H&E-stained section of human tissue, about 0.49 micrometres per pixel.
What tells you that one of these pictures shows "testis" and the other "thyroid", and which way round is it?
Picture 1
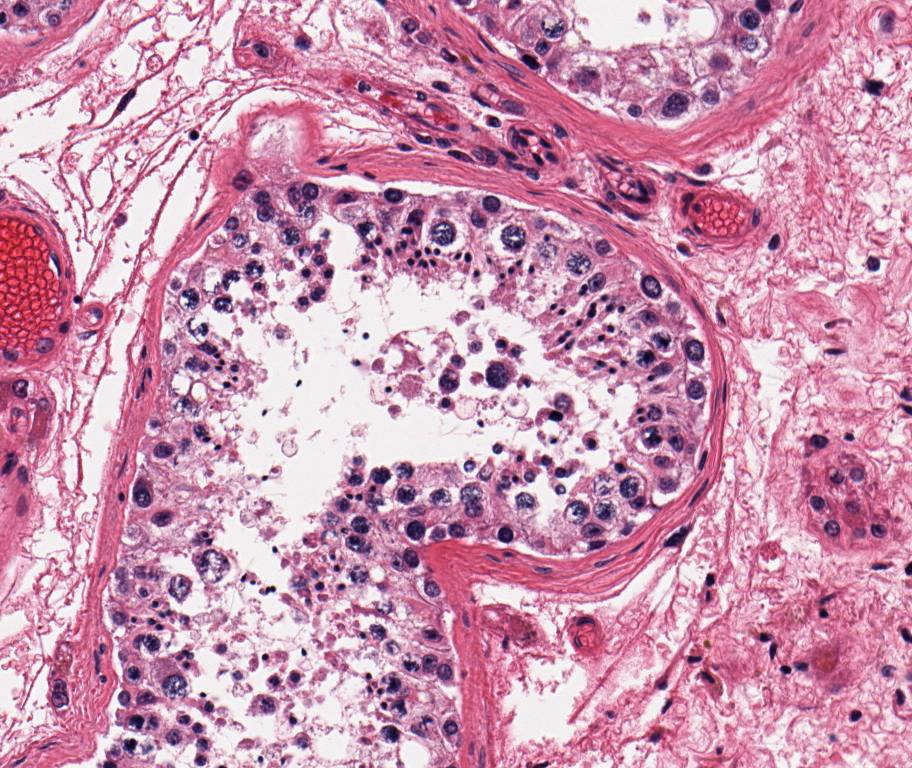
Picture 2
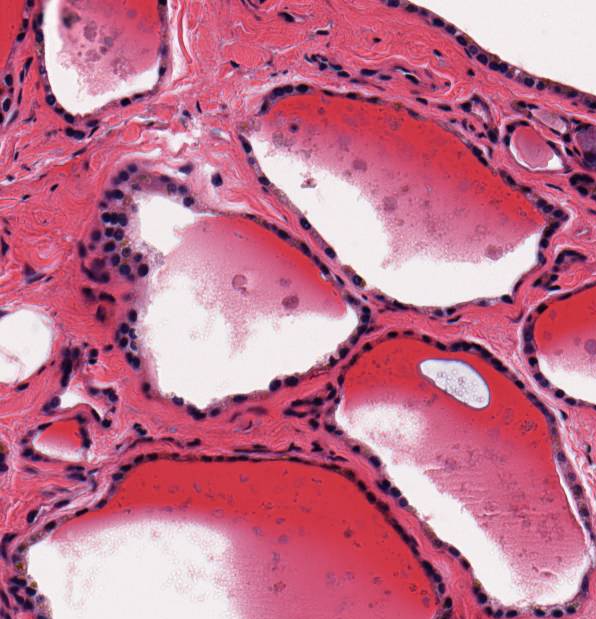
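In picture 1 we see the testis, in picture 2 the thyroid. The testis tubule is lined by several layers of cells stacked from wall to lumen, many with large round nuclei of coarse, clumped chromatin, and numerous small, dense, dark nuclei gather toward the lumen side. In the thyroid, large, closely packed follicles of varying size, rounded to angular, have a single layer of flattened to low cuboidal cells with small, round, dark nuclei.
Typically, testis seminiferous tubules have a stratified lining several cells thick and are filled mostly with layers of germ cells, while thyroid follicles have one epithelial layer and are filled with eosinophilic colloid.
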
